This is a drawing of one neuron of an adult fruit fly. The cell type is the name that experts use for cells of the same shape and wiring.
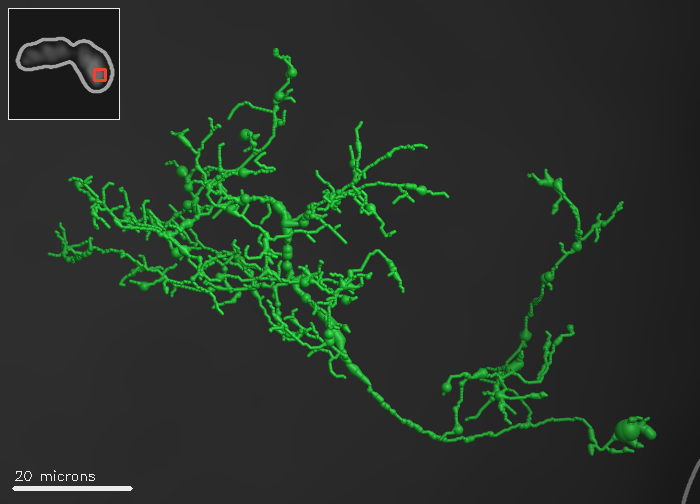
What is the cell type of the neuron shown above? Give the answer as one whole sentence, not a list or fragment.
This neuron is a member of the AVLP230 cell type.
